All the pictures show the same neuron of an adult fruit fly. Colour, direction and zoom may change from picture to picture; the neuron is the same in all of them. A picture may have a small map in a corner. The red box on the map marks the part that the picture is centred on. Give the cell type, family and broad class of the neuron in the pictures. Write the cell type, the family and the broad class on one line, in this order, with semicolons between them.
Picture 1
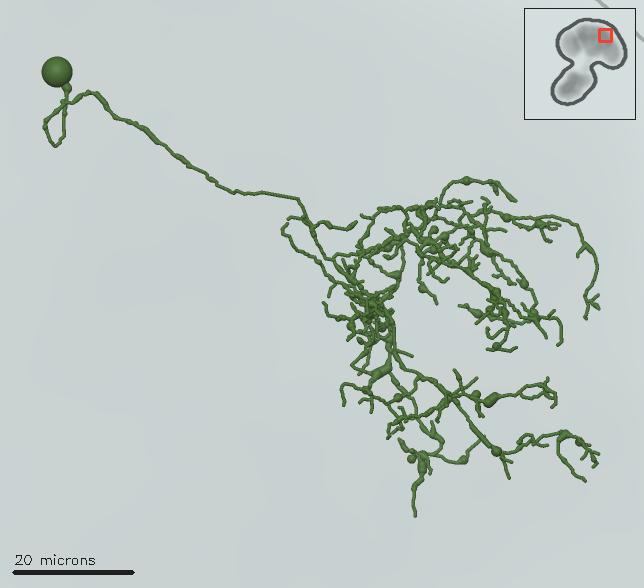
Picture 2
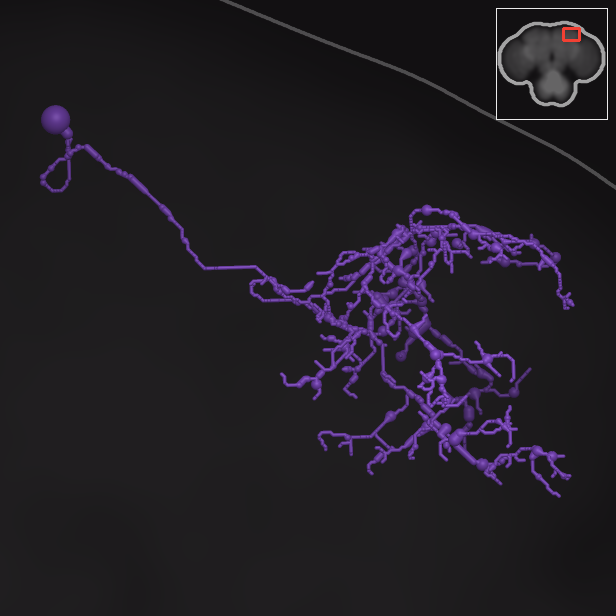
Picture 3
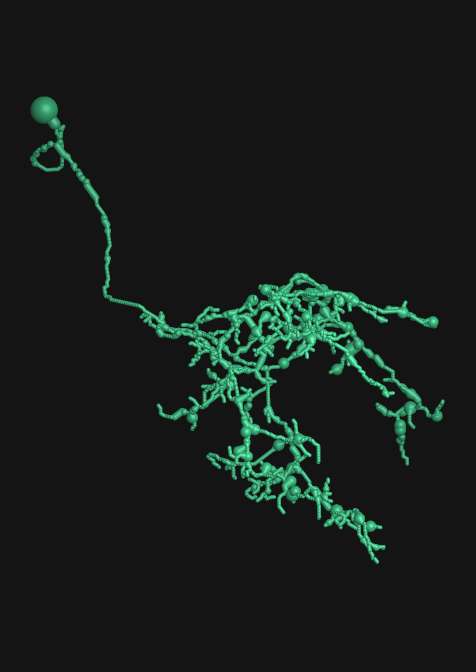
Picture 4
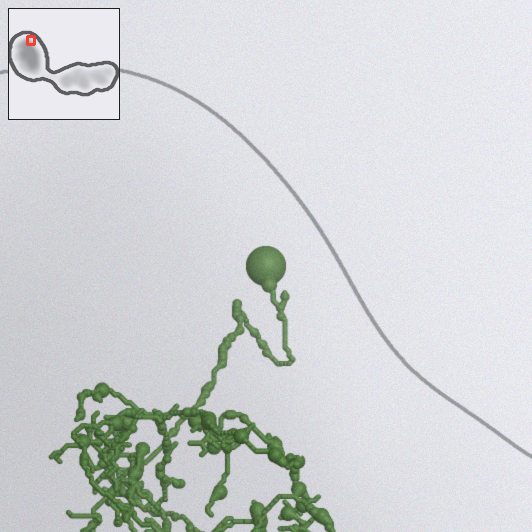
LHPD4a1; hemilineage SLPpm1; central-brain intrinsic neuron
